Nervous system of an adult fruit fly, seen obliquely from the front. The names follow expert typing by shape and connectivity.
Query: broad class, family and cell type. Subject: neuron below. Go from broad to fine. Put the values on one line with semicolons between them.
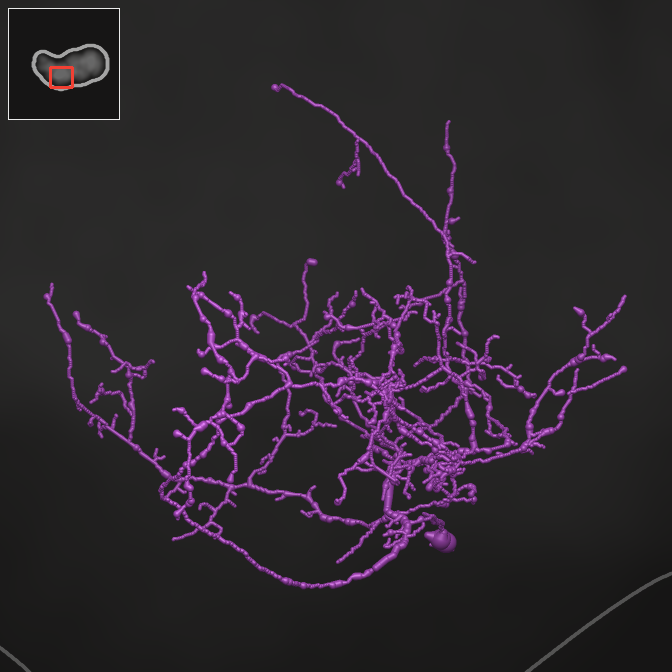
nerve-cord intrinsic neuron; hemilineage 13B; IN13B015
